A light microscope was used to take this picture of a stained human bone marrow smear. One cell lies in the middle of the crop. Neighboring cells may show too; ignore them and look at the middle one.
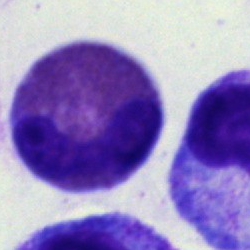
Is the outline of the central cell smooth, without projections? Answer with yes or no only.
Yes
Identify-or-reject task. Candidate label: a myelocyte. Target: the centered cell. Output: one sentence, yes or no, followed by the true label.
No, the cell at the centre is an eosinophil, which rules out a myelocyte.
